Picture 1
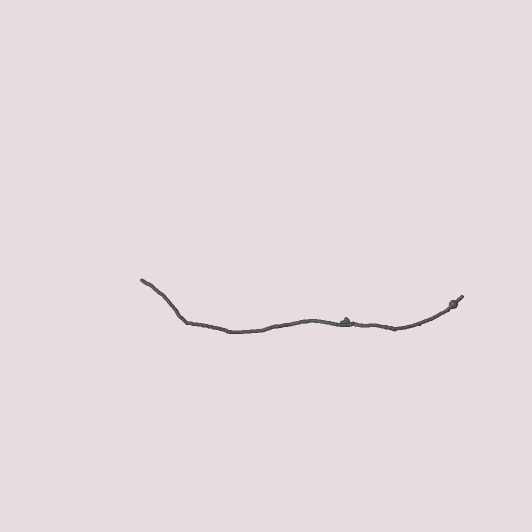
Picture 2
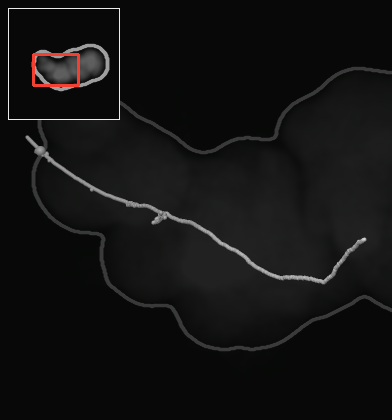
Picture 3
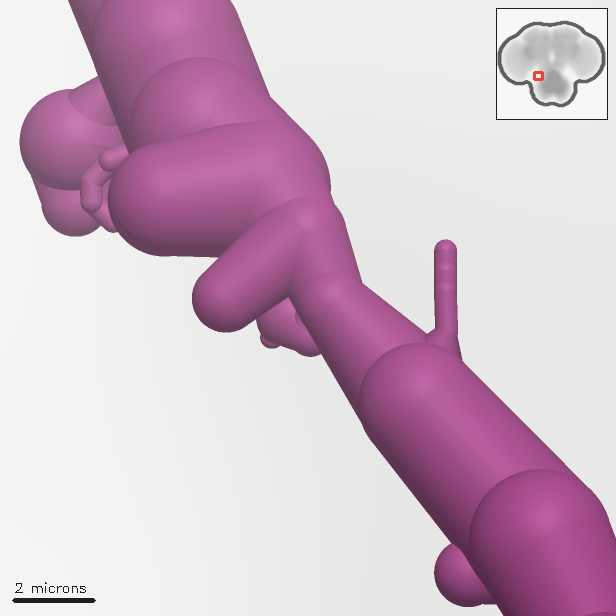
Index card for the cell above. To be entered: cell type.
SApp01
